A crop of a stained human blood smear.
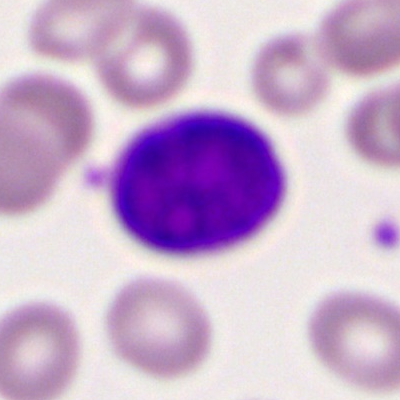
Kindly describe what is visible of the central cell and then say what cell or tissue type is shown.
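Starting with the outline: smooth and oval, a bit wider than it is tall. Almost the whole cell is nucleus, with at most a very thin rim of cytoplasm left over. The chromatin is deep purple, broken by a few paler patches. I can't make out any granules anywhere in it. The cell is a myeloblast.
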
